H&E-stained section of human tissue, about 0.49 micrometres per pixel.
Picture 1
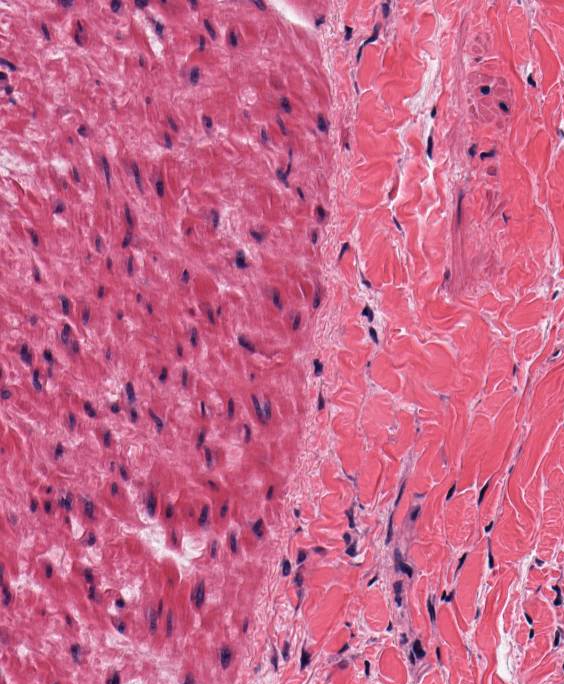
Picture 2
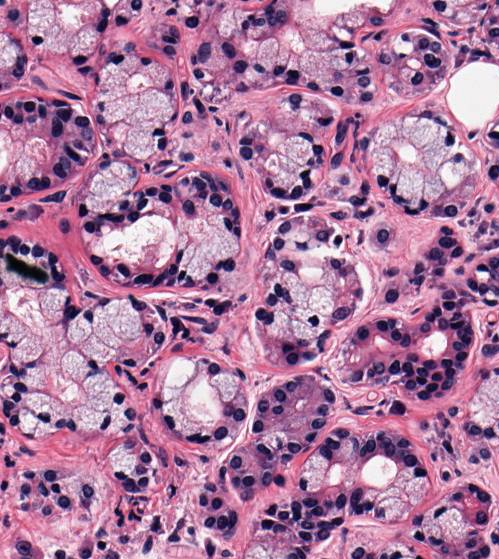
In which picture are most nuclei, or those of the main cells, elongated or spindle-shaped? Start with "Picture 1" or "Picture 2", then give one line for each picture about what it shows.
Picture 1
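In picture 1: The left part is filled with closely packed spindle-shaped cells that have pink cytoplasm and elongated dark purple nuclei.
In picture 2: The nuclei of the foamy cells are small, dark and round, and they sit at the outer edge of each nest.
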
